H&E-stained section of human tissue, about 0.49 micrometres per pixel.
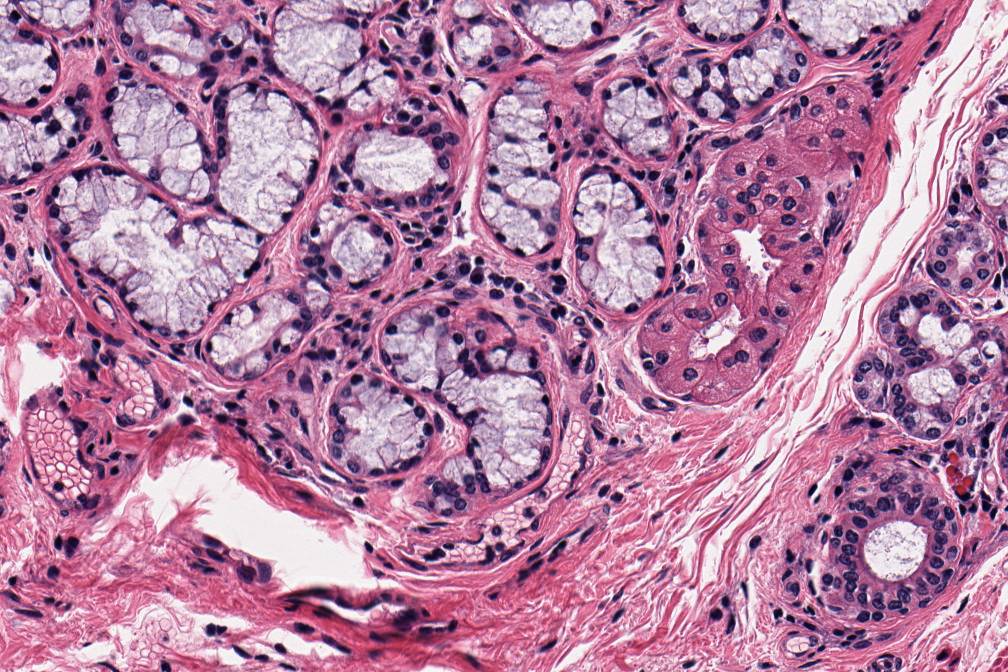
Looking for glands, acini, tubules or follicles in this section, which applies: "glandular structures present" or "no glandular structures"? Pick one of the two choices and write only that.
Glandular structures present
